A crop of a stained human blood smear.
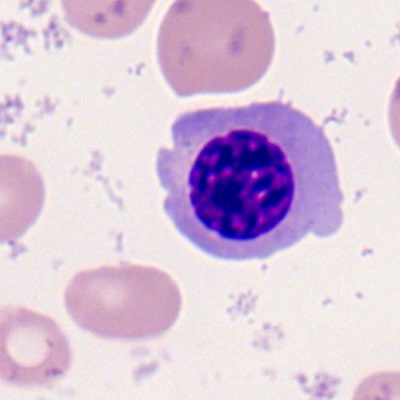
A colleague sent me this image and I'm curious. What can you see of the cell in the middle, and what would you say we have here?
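The outline is irregular and angular rather than round. Chromatin is coarse and clumped into dark patches. The cytoplasm shows no visible granules and contains no vacuoles. This cell is an erythroblast.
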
